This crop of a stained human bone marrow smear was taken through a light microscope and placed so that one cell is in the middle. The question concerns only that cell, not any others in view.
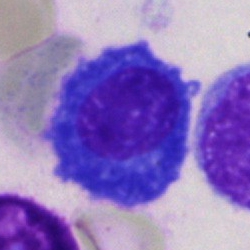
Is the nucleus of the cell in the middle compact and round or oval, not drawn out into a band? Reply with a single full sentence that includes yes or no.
Yes, a single compact round or oval mass makes up the nucleus.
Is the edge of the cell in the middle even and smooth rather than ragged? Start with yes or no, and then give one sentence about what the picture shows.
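No. The cell outline is roughly round but bumpy and irregular rather than smooth.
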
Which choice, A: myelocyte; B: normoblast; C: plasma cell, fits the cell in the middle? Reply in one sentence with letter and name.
Option C is accurate; the centrally placed cell is a plasma cell.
